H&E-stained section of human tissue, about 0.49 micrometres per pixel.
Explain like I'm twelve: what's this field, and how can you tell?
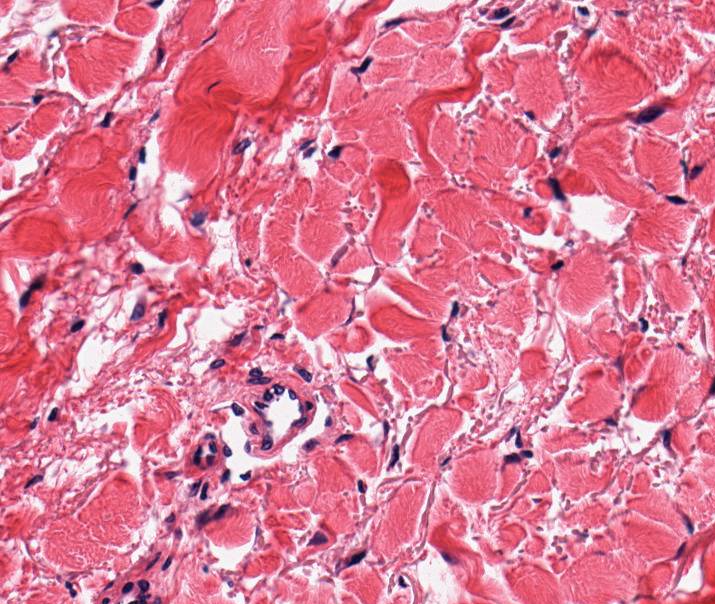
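Identification: dermis. Bright pink fibres cut across into rounded to angular profiles fill most of the field.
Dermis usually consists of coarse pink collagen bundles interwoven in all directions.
Nuclei sparse, small, dark, elongated, in the narrow spaces between fibres.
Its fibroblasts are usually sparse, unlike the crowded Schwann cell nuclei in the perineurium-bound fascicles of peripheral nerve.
Small vessel just below and left of centre: open lumen lined by plump dark nuclei. No fat cells anywhere.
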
